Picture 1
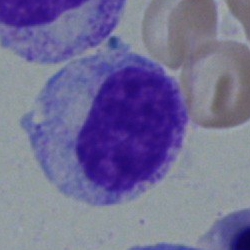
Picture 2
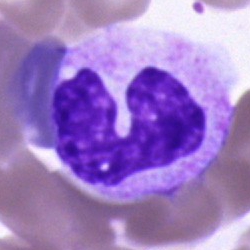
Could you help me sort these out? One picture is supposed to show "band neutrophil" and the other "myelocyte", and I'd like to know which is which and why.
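Here the myelocyte is picture 1 and the band neutrophil picture 2. See first where the nucleus lies: in the myelocyte it sits off-centre, pushed toward the right, whereas in the band neutrophil it is deeply notched from its top edge.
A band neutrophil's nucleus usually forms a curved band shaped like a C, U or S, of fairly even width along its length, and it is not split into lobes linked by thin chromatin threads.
In the band neutrophil the chromatin is dark purple and coarsely clumped, and no nucleoli are visible.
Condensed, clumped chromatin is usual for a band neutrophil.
Its cytoplasm is abundant and pale lilac, with no vacuoles. Now the outlines: the myelocyte is roughly round but irregular along its left edge. Red cells lie against its upper right, while pale red cells press against the band neutrophil on several sides.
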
